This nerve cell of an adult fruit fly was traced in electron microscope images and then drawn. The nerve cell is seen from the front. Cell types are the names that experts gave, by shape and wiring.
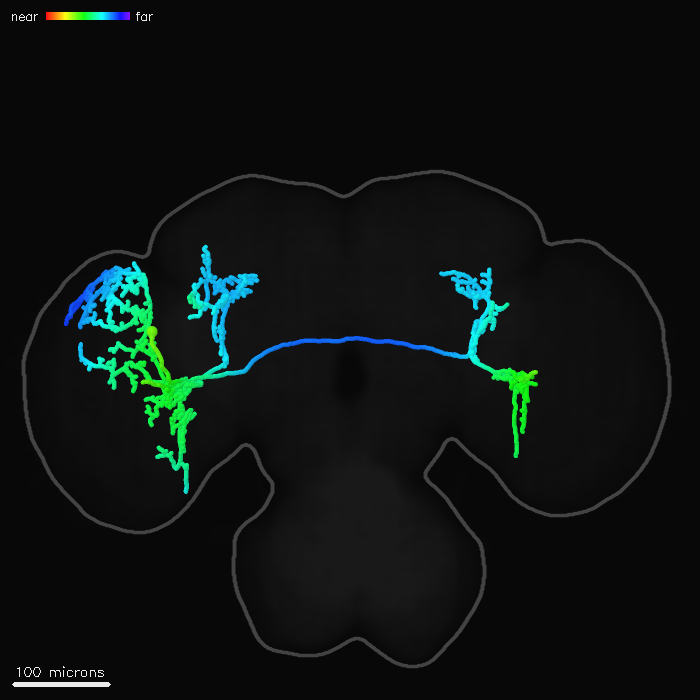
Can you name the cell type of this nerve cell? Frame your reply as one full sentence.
This nerve cell is categorized as cell type MeVPaMe2.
